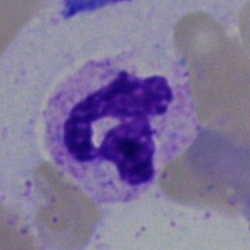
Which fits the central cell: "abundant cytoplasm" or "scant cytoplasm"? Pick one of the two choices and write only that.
Abundant cytoplasm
